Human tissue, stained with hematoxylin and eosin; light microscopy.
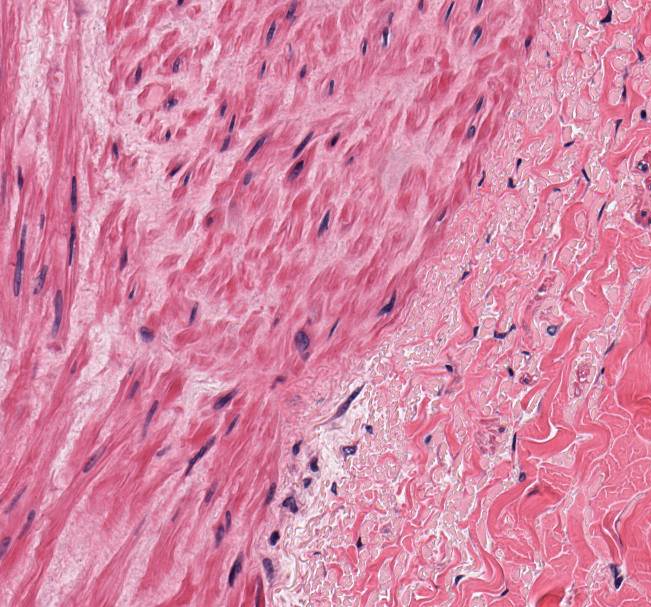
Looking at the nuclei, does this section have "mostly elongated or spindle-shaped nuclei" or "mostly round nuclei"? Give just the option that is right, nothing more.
Mostly elongated or spindle-shaped nuclei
